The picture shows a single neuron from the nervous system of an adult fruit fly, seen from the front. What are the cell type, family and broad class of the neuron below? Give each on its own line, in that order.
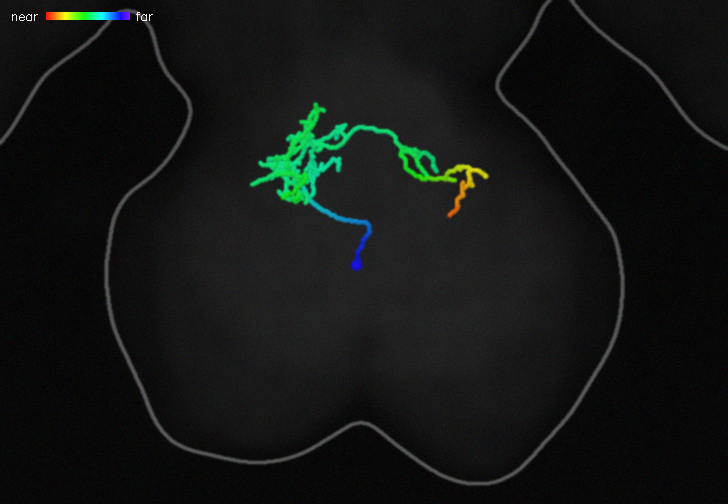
IN06A079
hemilineage 06A
nerve-cord intrinsic neuron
